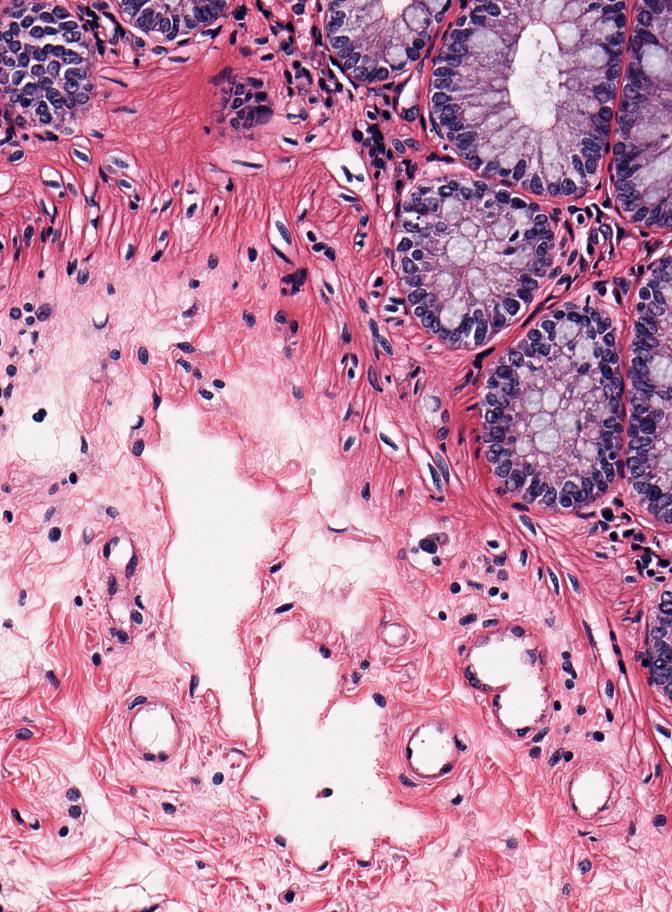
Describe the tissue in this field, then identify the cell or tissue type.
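Closely packed glands fill the upper right; loose stroma, the lower left. Goblet cells crowd the lining; pale mucin vacuoles fill most of each gland profile. Dark epithelial nuclei form a single row at each outer rim. Just beneath them, a band of smooth muscle cells with elongated nuclei runs diagonally, upper left to lower right. Sigmoid colon.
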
